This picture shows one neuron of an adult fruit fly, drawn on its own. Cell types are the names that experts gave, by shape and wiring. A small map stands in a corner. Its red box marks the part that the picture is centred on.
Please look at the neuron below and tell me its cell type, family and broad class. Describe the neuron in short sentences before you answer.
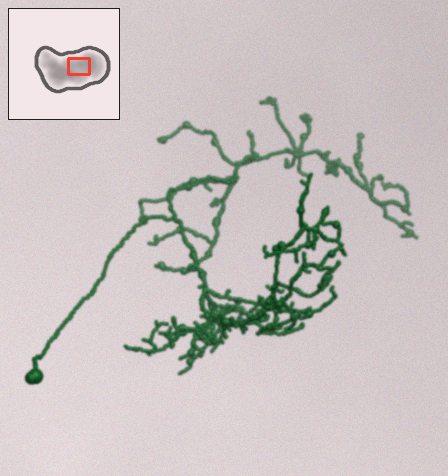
Its cell body lies at the lower left of the picture. The picture shows dozens of branch ends. Its cell type is FB5V_b. The family is hemilineage AOTUv4_ventral. It is a central-brain intrinsic neuron.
